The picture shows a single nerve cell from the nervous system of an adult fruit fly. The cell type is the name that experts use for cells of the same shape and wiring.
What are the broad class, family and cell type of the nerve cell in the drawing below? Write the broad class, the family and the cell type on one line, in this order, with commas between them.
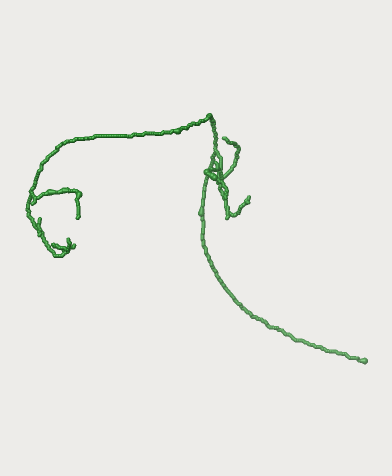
sensory neuron entering the brain, class olfactory, ORN_DM2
